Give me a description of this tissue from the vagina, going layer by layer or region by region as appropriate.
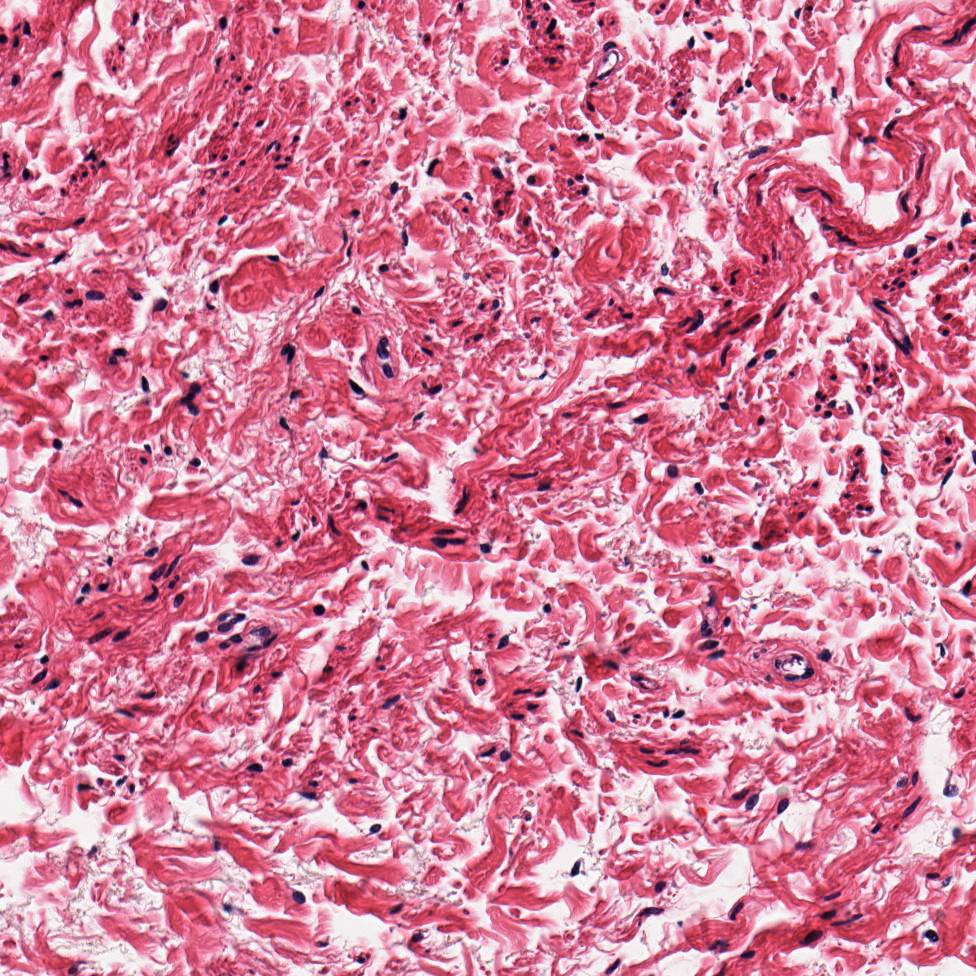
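Dense collagen bundles fill the whole field, cut in many directions with no single orientation, and stain bright pink-red. Between the bundles lie sparse, scattered nuclei, mostly small, dark and spindle or oval in shape. Right of centre in the lower half sits a small vessel with a narrow lumen.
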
